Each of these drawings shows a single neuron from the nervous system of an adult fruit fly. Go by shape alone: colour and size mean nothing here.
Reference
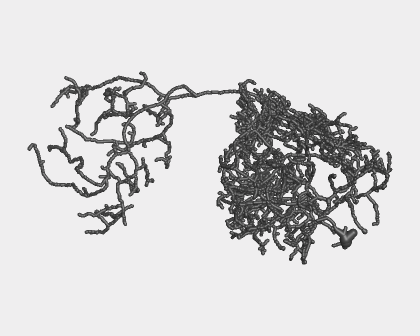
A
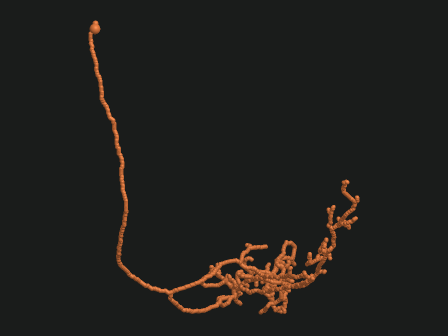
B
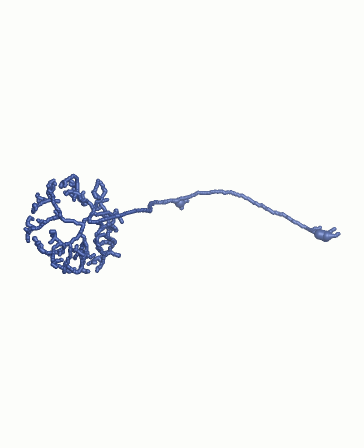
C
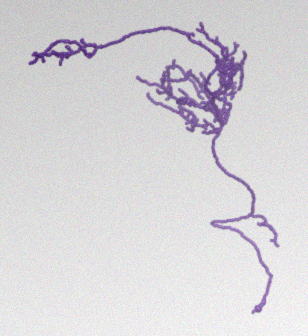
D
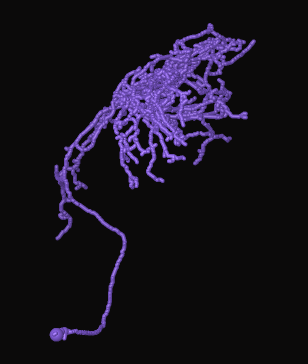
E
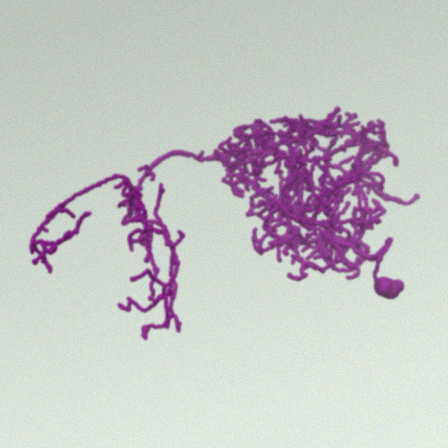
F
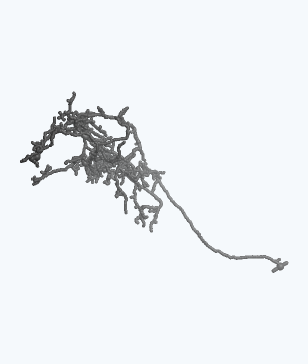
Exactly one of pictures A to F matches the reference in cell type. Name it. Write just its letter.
E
